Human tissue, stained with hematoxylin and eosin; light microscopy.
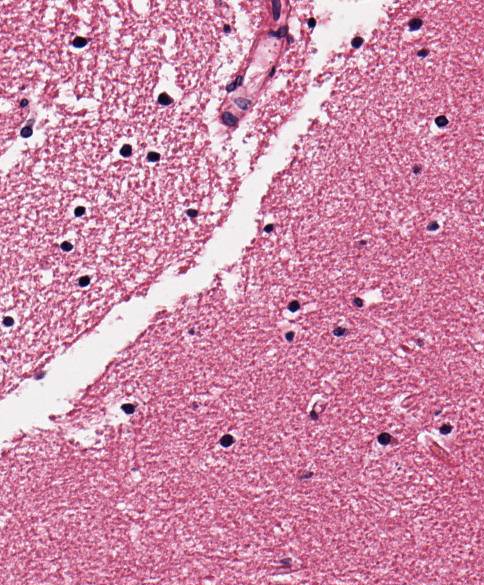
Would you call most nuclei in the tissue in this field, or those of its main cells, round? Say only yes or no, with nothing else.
Yes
